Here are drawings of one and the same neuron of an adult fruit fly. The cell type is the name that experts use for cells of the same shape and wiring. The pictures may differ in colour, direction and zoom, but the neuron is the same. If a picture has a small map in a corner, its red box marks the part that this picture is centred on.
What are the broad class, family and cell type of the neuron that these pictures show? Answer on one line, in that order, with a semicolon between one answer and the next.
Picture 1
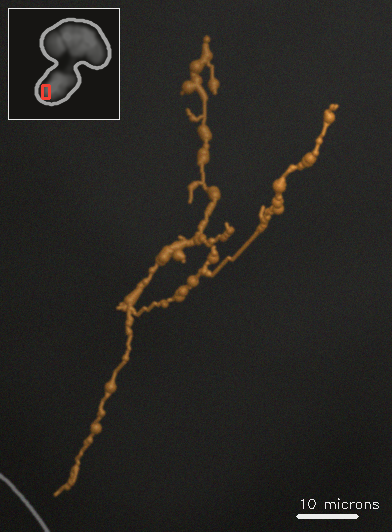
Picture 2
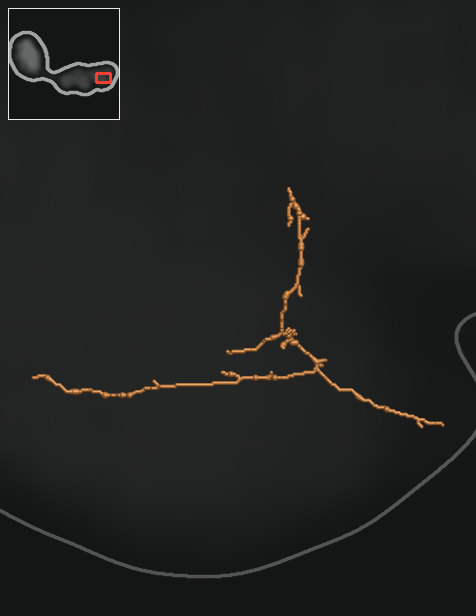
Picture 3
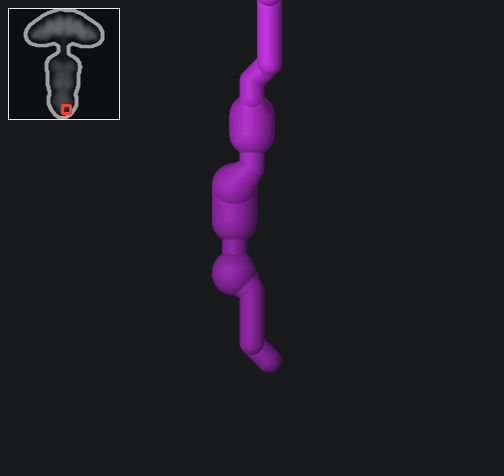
sensory neuron entering the nerve cord; class mechanosensory proprioceptive; SNpp39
